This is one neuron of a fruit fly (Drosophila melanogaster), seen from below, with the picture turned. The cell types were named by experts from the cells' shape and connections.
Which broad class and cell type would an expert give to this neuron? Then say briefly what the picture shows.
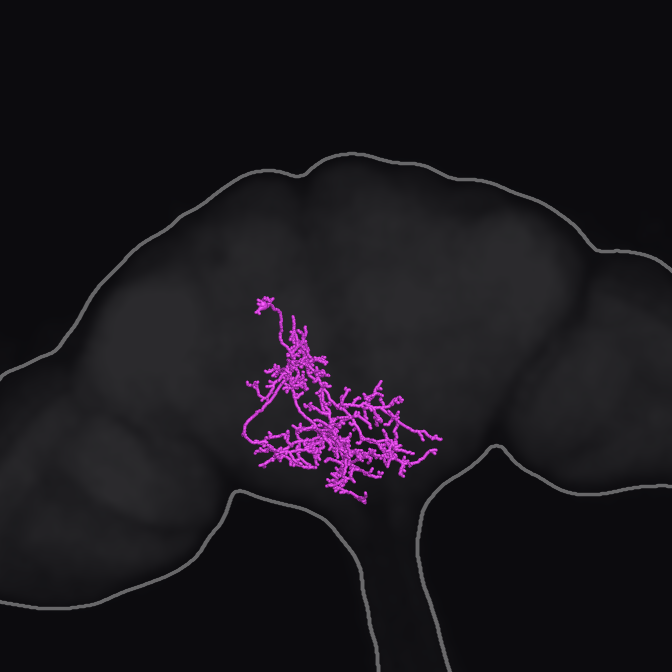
It is a central-brain intrinsic neuron. Its cell type is GNG127. It lies in the brain. In this view it is about as wide as it is tall.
